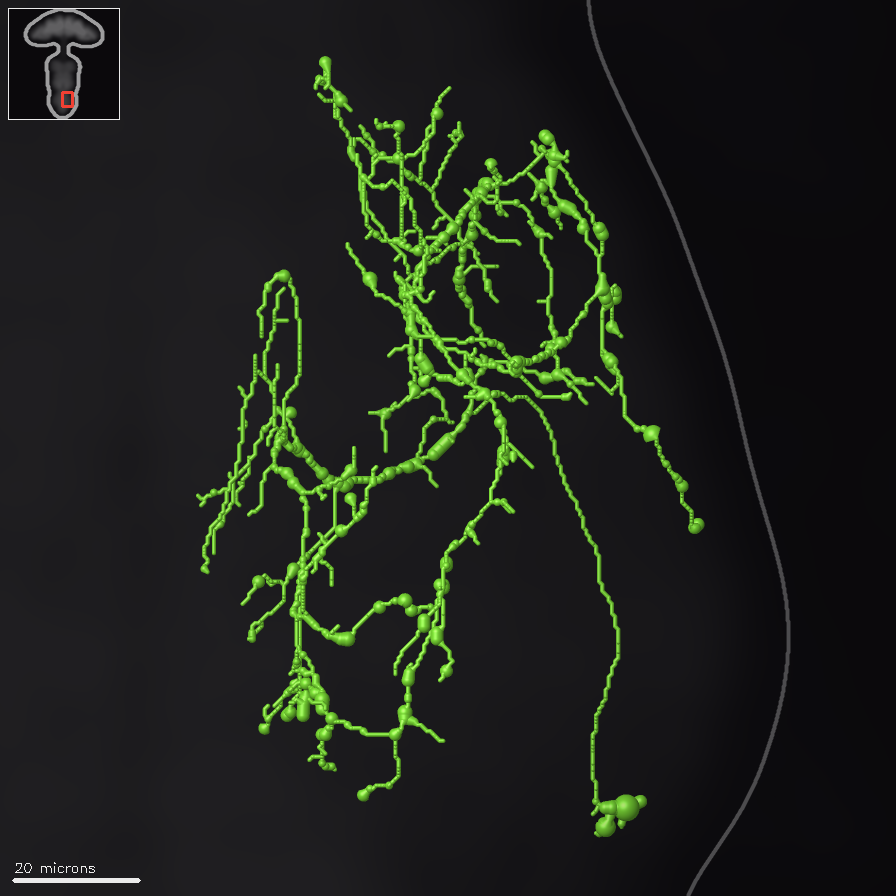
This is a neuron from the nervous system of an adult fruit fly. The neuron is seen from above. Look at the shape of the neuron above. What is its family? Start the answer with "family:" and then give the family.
family: hemilineage 16B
